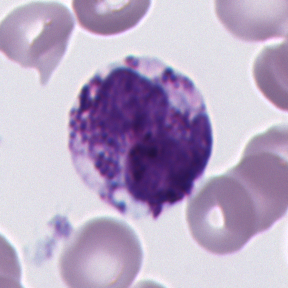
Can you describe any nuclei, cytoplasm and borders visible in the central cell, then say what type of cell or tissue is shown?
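First, granules: coarse, dark purple, lying over both nucleus and cytoplasm. Second, spread: dense over the left and central part; the cytoplasm at the lower left edge is pale, with few granules. Third, nucleus: outline partly hidden by overlying granules. This is a basophil.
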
